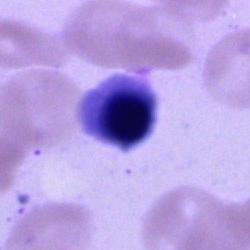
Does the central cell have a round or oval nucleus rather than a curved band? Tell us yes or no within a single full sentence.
Yes, compact and round or oval, the nucleus is not drawn out into a band.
